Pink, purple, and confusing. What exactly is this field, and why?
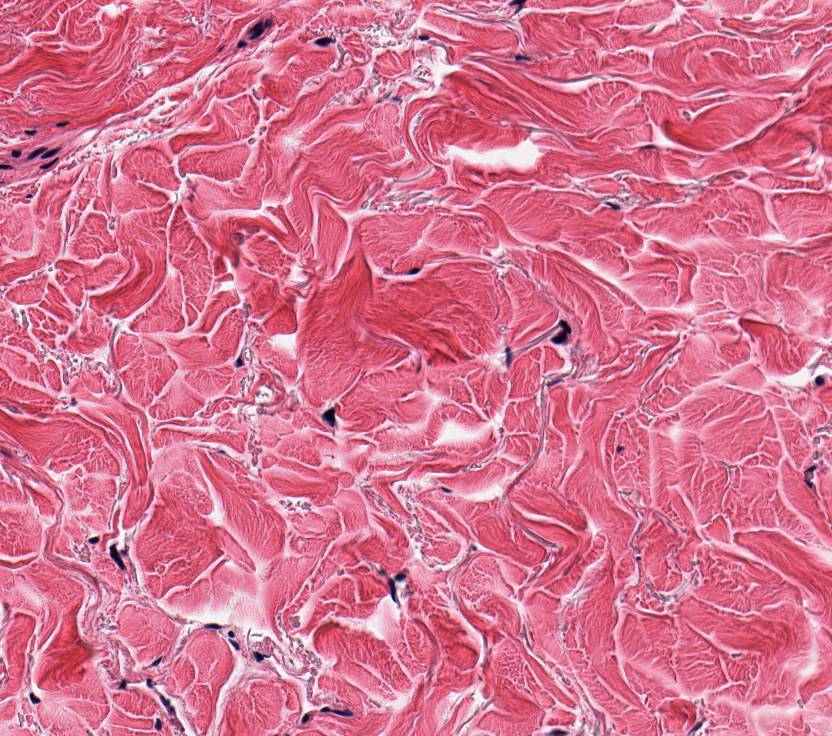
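What you're looking at is dermis. See how thick, deep pink collagen bundles fill the whole field, running in many different directions, with only small dark spindle-shaped nuclei scattered between them.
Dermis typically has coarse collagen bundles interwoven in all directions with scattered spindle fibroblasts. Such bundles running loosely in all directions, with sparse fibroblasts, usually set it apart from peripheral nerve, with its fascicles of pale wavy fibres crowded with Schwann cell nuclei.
No epithelium or fat appears.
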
